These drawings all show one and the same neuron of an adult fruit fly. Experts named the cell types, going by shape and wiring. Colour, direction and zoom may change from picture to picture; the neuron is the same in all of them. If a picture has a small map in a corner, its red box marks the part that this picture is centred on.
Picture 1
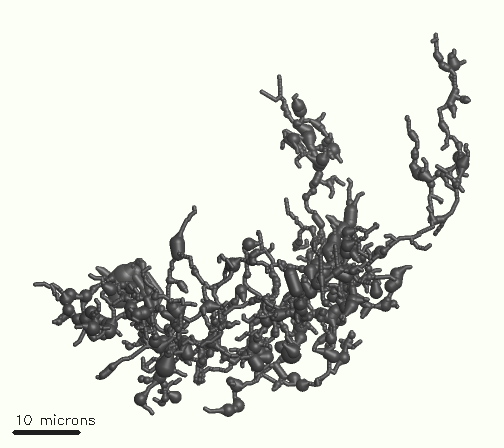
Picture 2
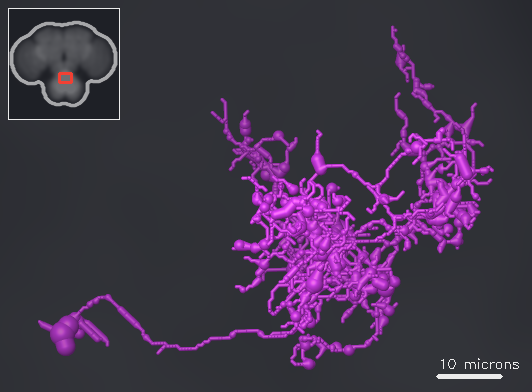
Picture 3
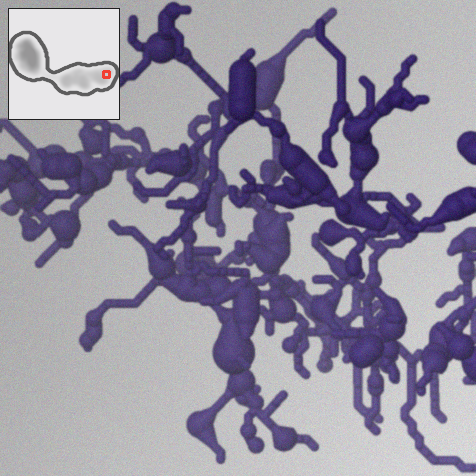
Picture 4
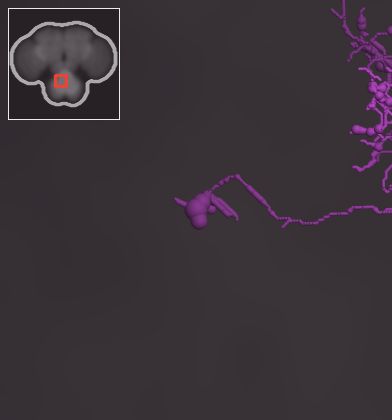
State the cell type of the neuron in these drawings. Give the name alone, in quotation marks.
"INXXX316"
